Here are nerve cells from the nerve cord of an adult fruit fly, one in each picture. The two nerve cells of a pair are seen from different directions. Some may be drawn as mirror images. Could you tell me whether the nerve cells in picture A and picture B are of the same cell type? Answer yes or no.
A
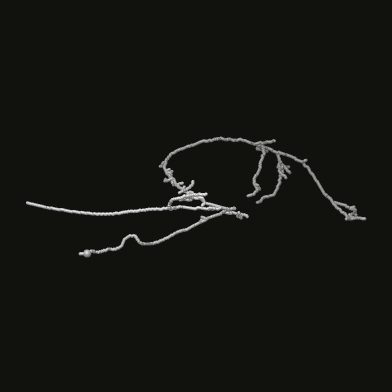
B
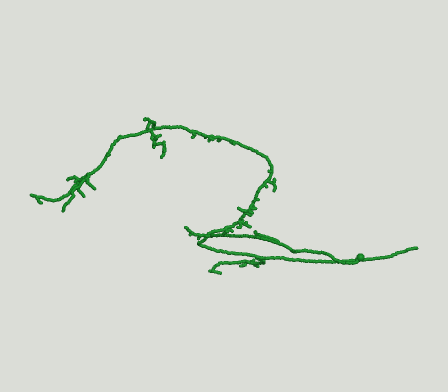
yes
